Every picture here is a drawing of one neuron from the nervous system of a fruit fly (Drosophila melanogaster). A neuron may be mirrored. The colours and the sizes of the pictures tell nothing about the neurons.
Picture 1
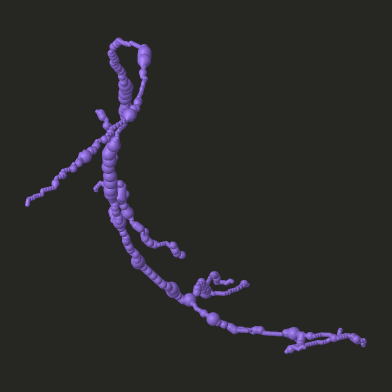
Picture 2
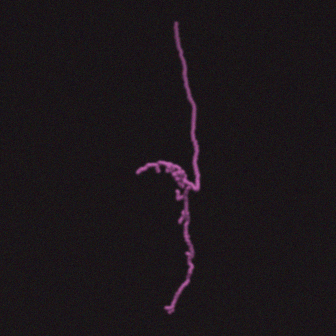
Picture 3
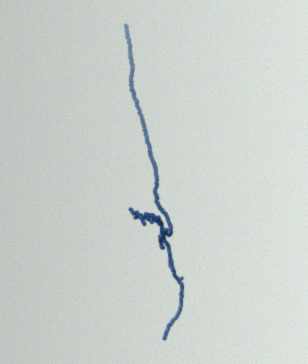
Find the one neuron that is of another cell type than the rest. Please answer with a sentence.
Picture 1 shows a neuron of another cell type.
